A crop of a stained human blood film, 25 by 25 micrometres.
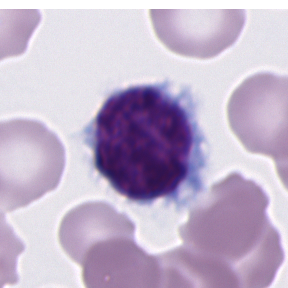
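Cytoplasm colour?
Pale blue, with no granules.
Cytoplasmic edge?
Ragged, with fine hair-like projections.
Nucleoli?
None seen in the nucleus.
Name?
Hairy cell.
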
